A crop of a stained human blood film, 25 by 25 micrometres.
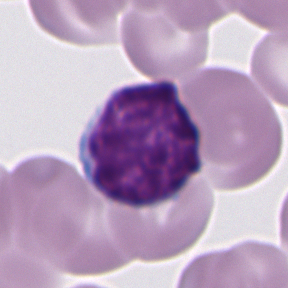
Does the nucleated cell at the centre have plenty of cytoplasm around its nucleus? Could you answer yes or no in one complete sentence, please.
No, most of the cell is taken up by its nucleus.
